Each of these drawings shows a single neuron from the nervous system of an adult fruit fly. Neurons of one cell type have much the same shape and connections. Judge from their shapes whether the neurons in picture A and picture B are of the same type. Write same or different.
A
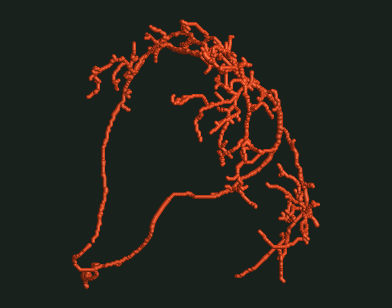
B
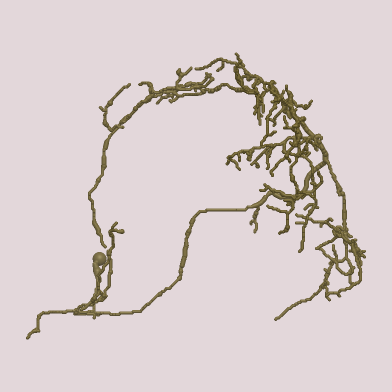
same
